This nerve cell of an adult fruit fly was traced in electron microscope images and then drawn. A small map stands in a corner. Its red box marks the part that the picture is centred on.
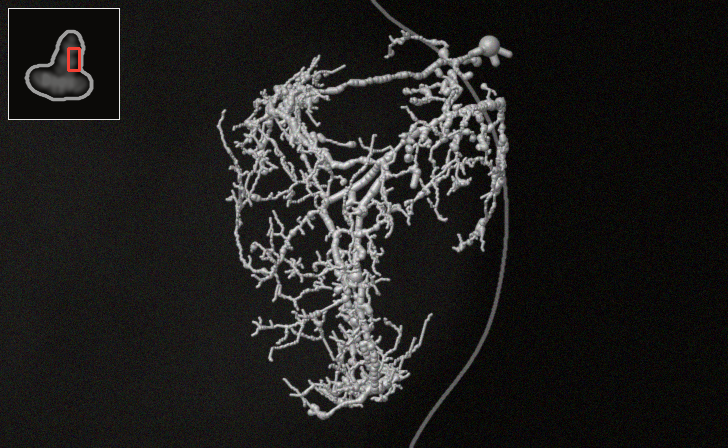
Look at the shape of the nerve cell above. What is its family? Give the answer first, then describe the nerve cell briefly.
The family is hemilineage 21A. It is a nerve-cord intrinsic neuron. More than a hundred branch ends can be seen. In this view it is taller than it is wide.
